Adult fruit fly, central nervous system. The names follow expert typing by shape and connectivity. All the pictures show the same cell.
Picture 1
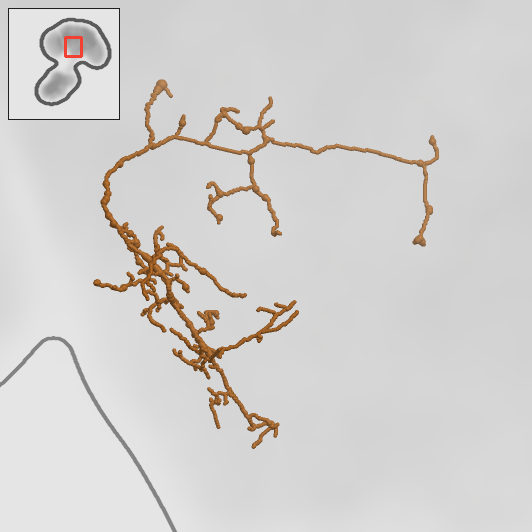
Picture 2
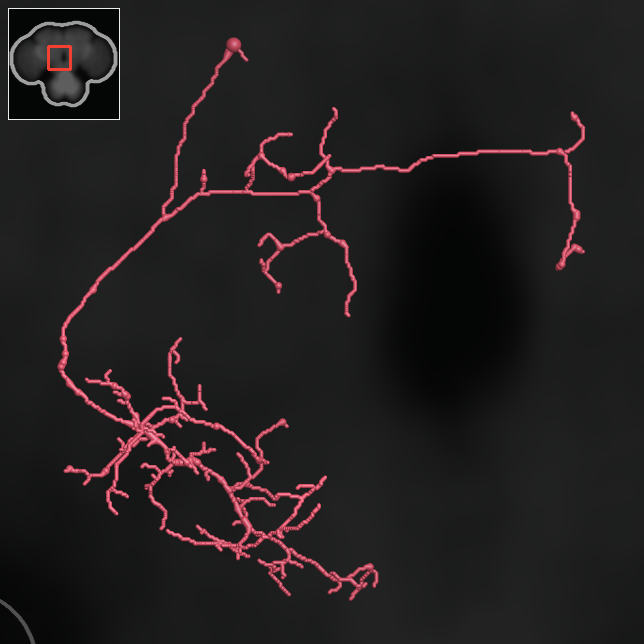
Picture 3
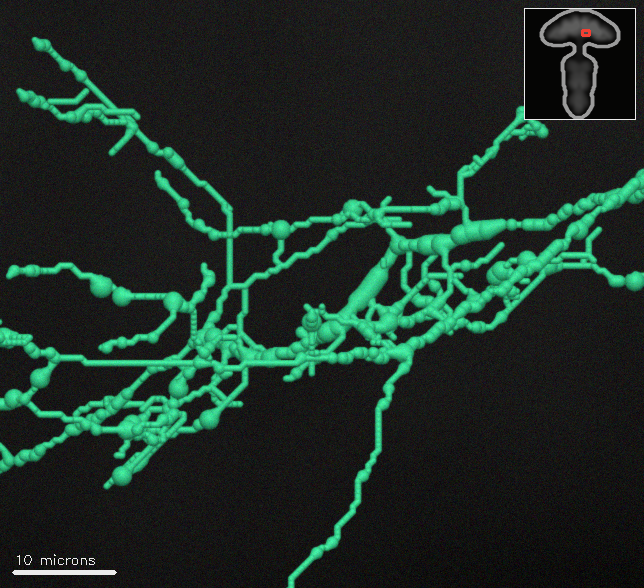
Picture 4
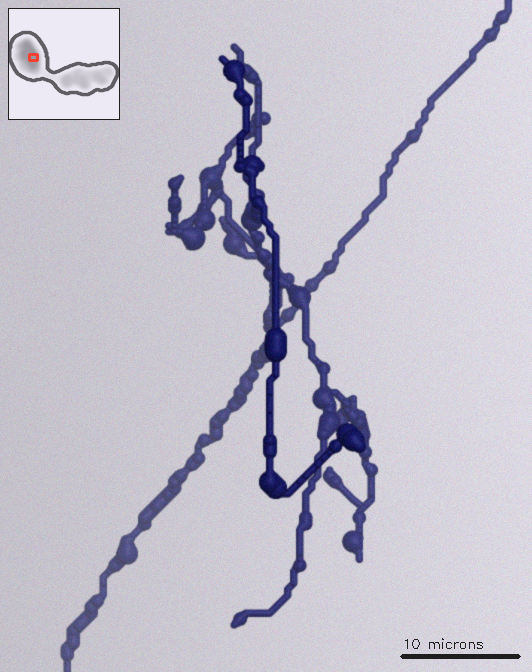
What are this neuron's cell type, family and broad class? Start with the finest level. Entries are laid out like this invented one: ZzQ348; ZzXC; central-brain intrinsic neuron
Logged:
PS241; hemilineage DM4_ventral; central-brain intrinsic neuron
